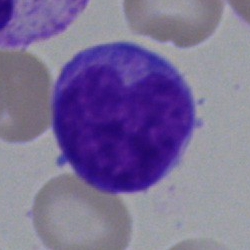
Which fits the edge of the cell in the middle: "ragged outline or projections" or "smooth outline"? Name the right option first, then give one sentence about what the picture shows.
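Ragged outline or projections. Small knob-like projections stand out from the right edge of the cell.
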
